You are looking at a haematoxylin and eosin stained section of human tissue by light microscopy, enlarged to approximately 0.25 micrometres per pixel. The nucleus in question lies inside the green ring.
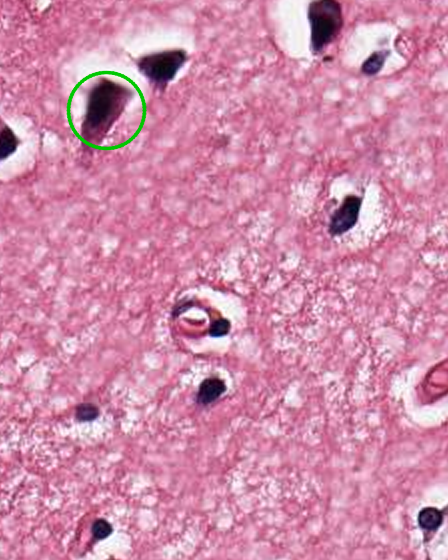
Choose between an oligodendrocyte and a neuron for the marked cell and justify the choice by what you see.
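The marked cell is a neuron. The cell body is a small, angular, wedge-shaped profile that is broad at the top and tapers downward. It lies within a clear, unstained space that rims it and separates it from the surrounding pink tissue. A second dark, angular cell in a similar clear space lies just beside it to the upper right. The tissue around it is pale pink and finely bubbly, with many small clear holes.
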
